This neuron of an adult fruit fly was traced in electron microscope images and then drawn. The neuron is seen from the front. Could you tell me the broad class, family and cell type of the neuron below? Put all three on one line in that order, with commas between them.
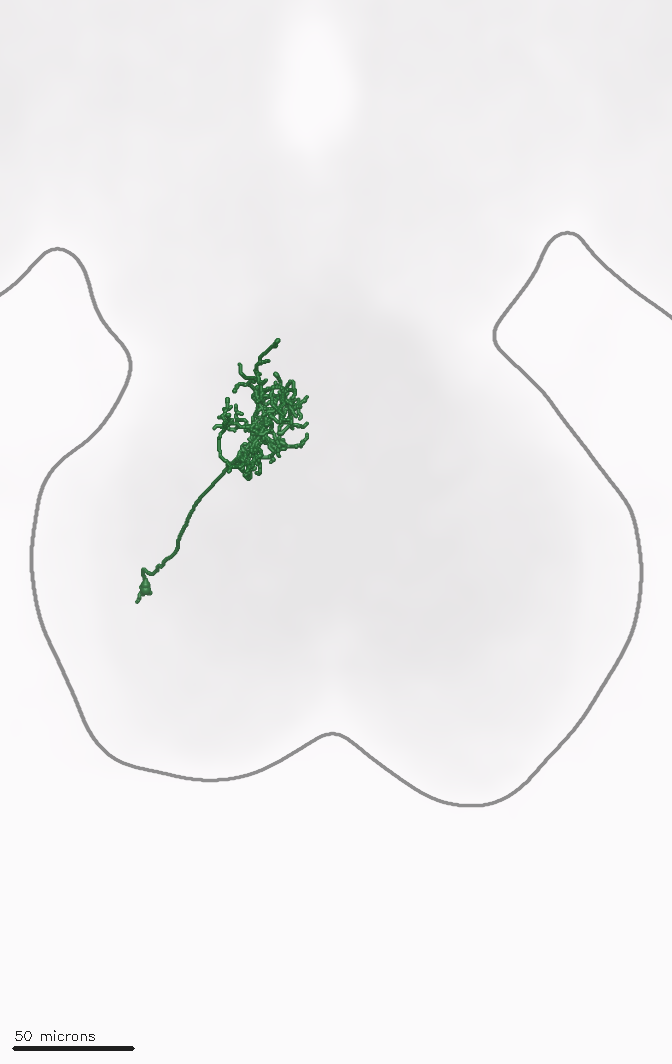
nerve-cord intrinsic neuron, hemilineage 16B, IN16B087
